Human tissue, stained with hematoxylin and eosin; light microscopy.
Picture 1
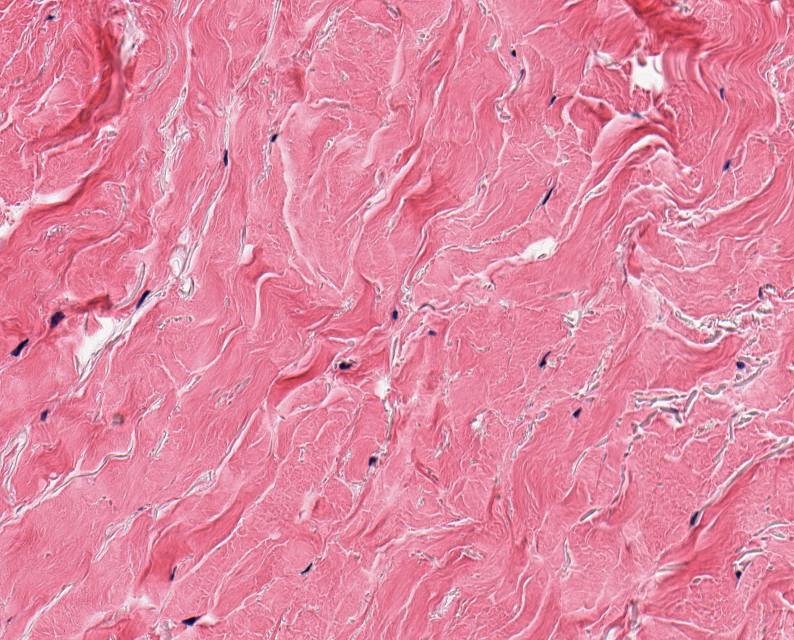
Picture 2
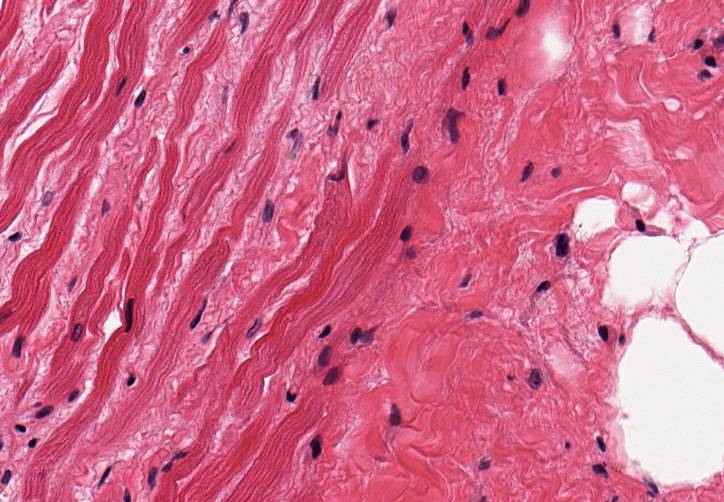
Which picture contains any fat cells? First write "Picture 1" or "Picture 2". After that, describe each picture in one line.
Picture 2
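What picture 1 shows: No fat cells are seen in the field.
What picture 2 shows: A few empty, rounded fat cells lie at the right edge of the field.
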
